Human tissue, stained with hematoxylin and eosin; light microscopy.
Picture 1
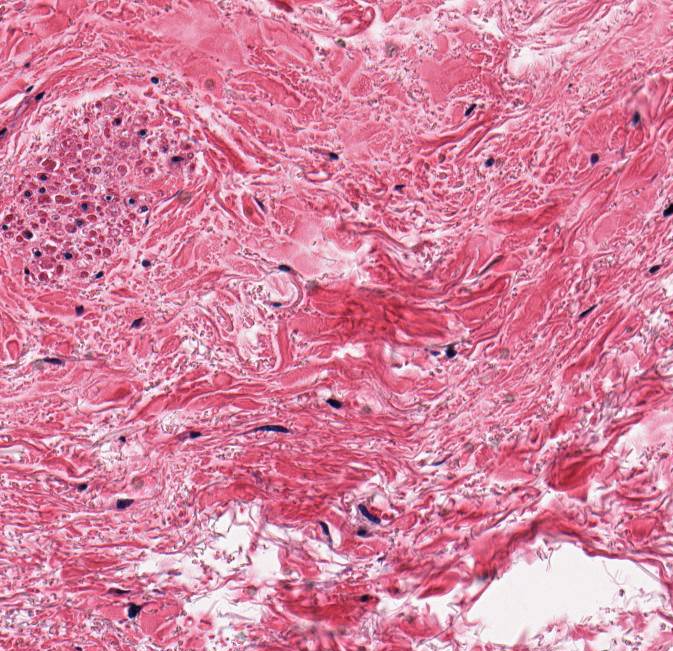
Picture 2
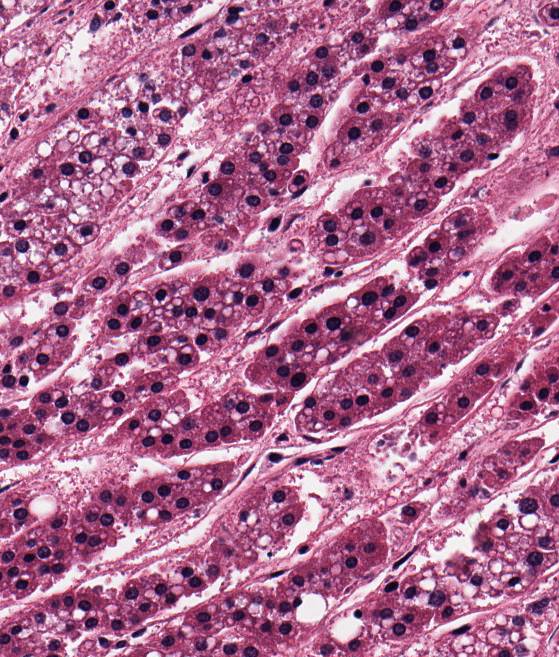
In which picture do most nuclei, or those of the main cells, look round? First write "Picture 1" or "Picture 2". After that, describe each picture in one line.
Picture 2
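In picture 1: The nuclei scattered through the stroma are few, dark and mostly elongated.
In picture 2: The nuclei are round, dark and mostly centrally placed, usually one per cell.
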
